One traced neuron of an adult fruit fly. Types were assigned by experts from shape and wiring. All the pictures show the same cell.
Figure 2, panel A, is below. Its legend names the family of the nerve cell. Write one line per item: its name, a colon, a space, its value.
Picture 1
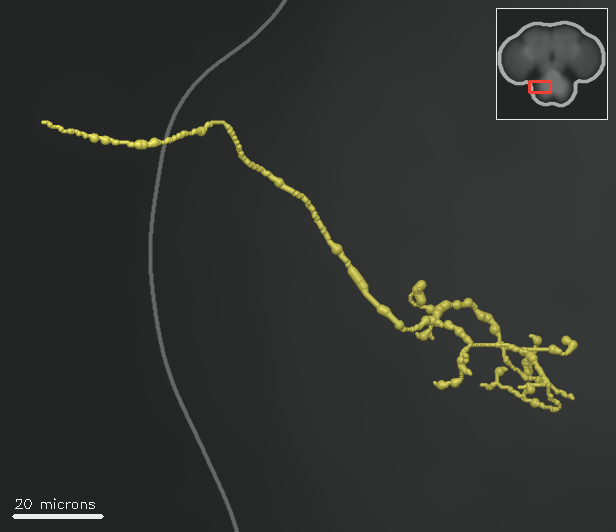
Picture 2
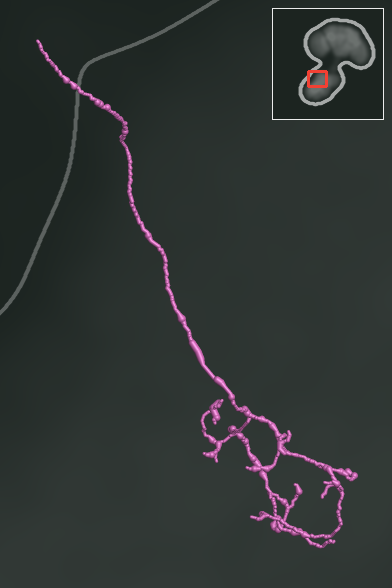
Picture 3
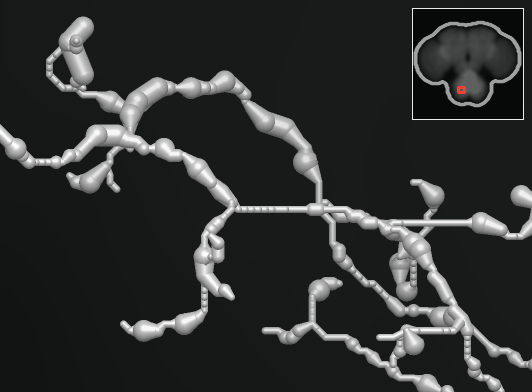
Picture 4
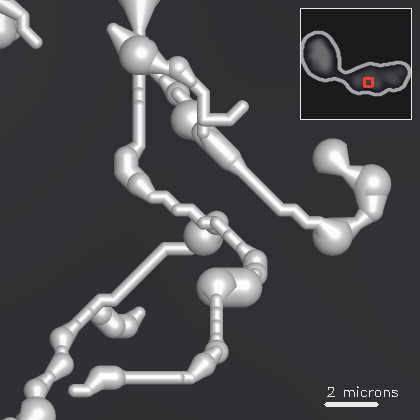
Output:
family: class mechanosensory tactile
